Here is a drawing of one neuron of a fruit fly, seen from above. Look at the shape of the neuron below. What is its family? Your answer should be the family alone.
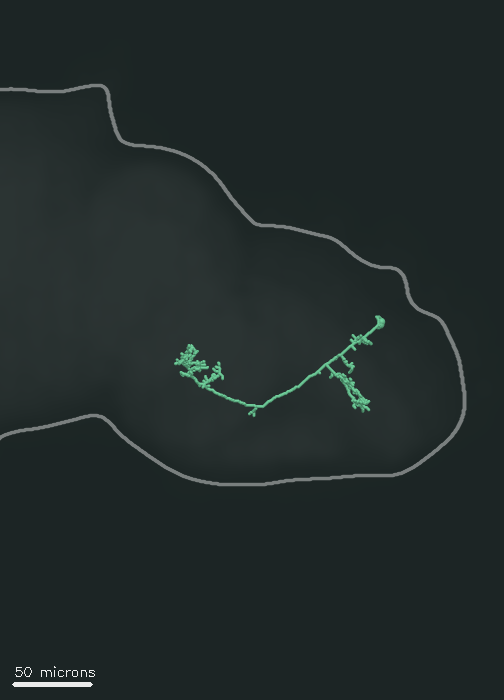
TmY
